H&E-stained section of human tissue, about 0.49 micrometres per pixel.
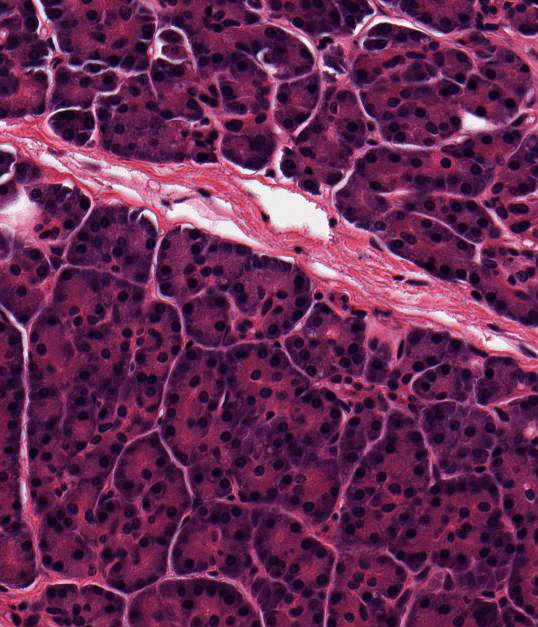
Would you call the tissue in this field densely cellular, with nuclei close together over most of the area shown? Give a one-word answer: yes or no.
Yes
